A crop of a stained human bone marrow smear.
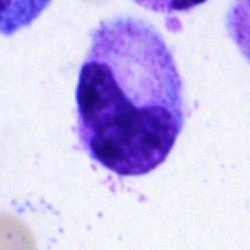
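Metamyelocyte, the cell in the middle of this stained human bone marrow smear. Its outline looks oval, I'd say taller than wide. The kidney-shaped nucleus sits lower left, its indentation turned to the upper right. Most of the pale lilac-pink cytoplasm lies upper right.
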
